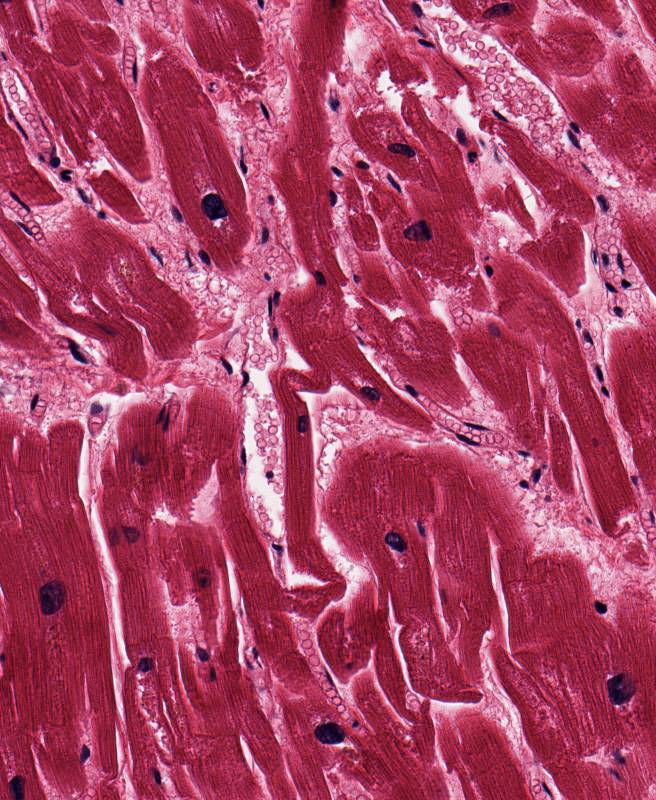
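Left ventricle of the heart: eosinophilic muscle fibres branch and join, running mostly vertically in the lower half. Between fibre groups, mainly centrally and in the upper part, lies pale loose interstitium with small dark elongated nuclei. Many capillaries there are packed with red blood cells.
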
